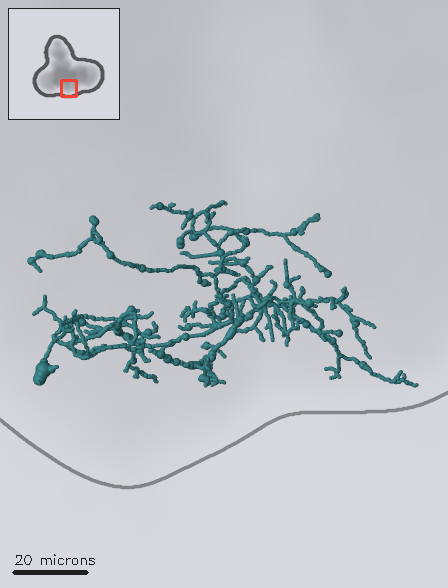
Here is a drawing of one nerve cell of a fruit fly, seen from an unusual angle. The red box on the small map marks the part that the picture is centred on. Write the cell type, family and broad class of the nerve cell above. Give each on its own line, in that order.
GNG558
hemilineage TRdl_b
central-brain intrinsic neuron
